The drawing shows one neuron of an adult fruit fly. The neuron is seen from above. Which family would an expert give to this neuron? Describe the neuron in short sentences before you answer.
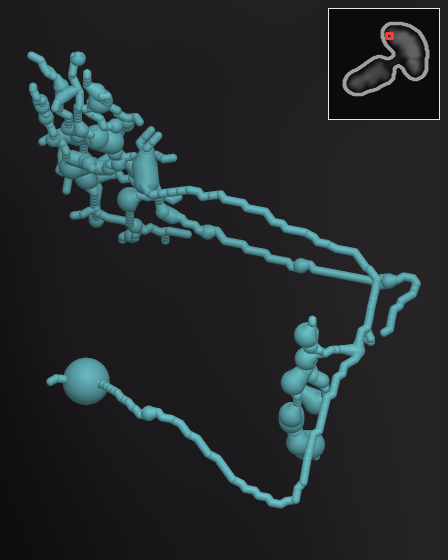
It is in the brain and does not reach the nerve cord. In this view it is about as wide as it is tall. It is an optic-lobe intrinsic neuron. The family is T.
